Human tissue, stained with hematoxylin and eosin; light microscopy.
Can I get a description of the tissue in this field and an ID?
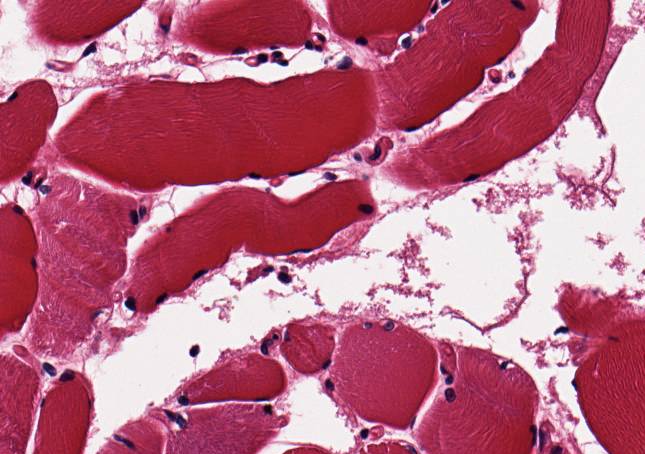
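Start with the nuclei: they are dark and flattened, and sit at the edges of the fibres. Look at the bottom, where fibres are cut across; their outlines are rounded to polygonal, again with nuclei at the rim. The fibre cytoplasm takes a deep, even red with eosin. Between fibres you'll see wide pale spaces holding wispy pink strands, widest in the right centre. This is skeletal muscle.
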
